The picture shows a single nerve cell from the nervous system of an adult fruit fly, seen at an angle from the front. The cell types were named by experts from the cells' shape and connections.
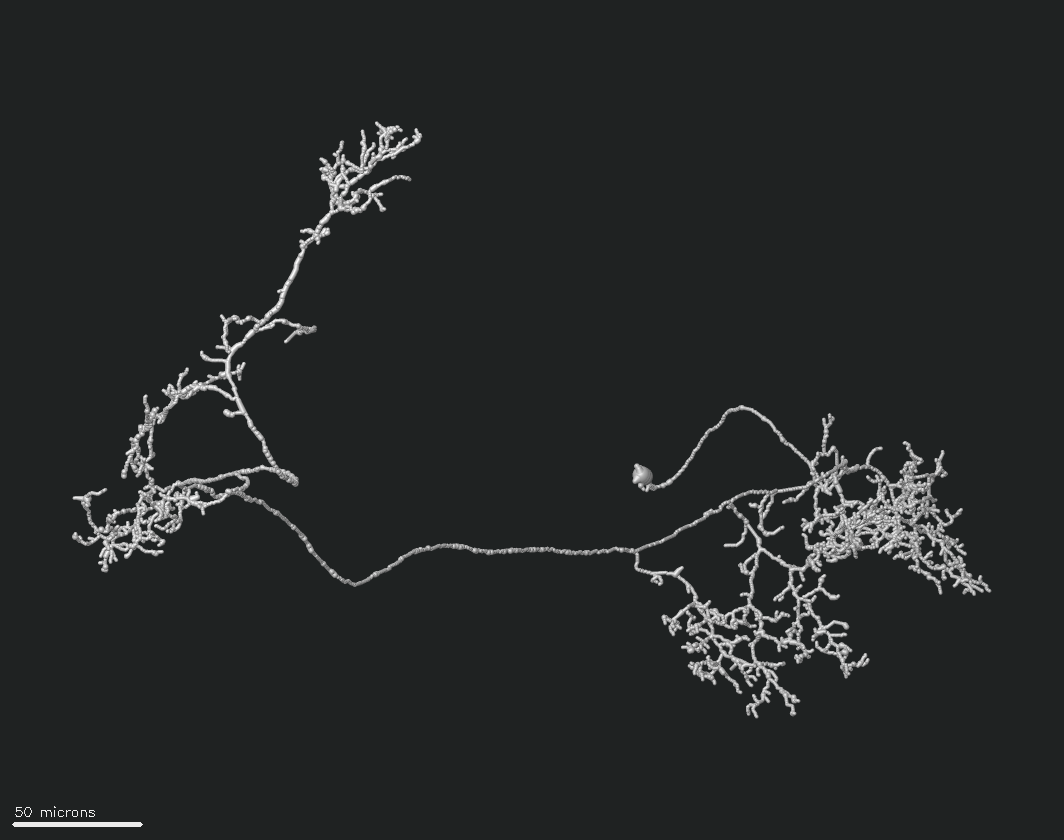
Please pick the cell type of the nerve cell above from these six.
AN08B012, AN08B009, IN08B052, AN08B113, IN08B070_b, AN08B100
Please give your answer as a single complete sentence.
The cell type name for this nerve cell is AN08B012.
